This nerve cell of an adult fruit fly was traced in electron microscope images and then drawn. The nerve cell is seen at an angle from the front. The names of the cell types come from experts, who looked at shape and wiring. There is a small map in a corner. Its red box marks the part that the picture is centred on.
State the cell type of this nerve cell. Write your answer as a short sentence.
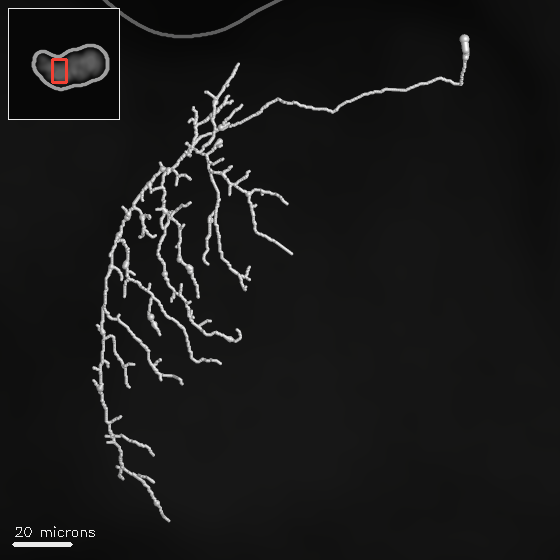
The cell type is Cm12.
